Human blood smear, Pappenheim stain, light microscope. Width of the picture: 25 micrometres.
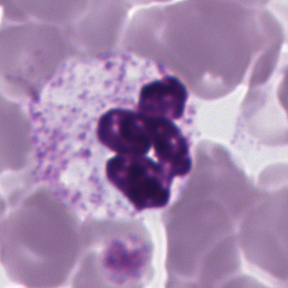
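Segmented neutrophil in a stained peripheral blood smear, the nucleated cell at the centre. The cell has a roughly round outline, and its nucleus lies toward the right side, with no nucleoli visible. Small violet granules are scattered throughout the cytoplasm.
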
